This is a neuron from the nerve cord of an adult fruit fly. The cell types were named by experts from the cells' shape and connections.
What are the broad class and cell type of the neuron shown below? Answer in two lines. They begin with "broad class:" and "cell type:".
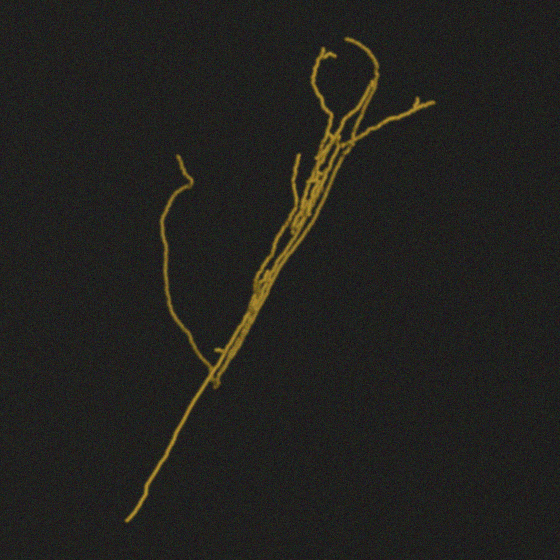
broad class: sensory neuron entering the nerve cord
cell type: SNxx32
